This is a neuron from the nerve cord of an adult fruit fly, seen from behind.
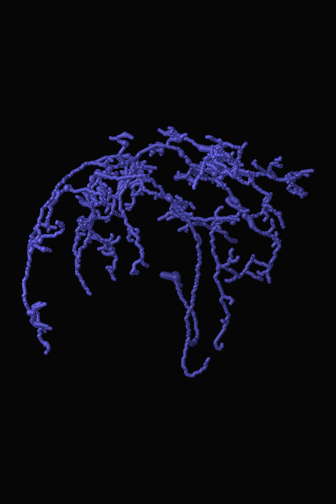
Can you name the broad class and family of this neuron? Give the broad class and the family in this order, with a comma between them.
nerve-cord intrinsic neuron, hemilineage 08A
